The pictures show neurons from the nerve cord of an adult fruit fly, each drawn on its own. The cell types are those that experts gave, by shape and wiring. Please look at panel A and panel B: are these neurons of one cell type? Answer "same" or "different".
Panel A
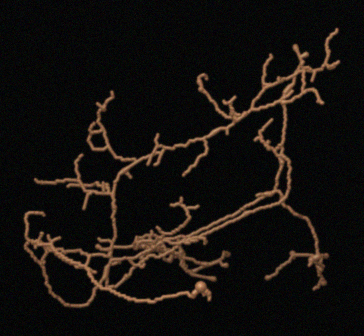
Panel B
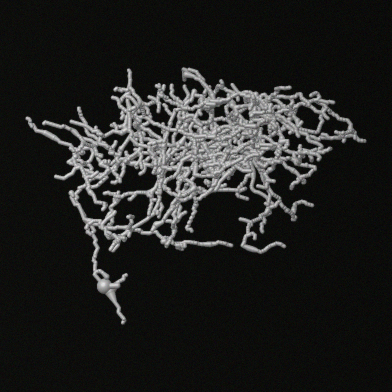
different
